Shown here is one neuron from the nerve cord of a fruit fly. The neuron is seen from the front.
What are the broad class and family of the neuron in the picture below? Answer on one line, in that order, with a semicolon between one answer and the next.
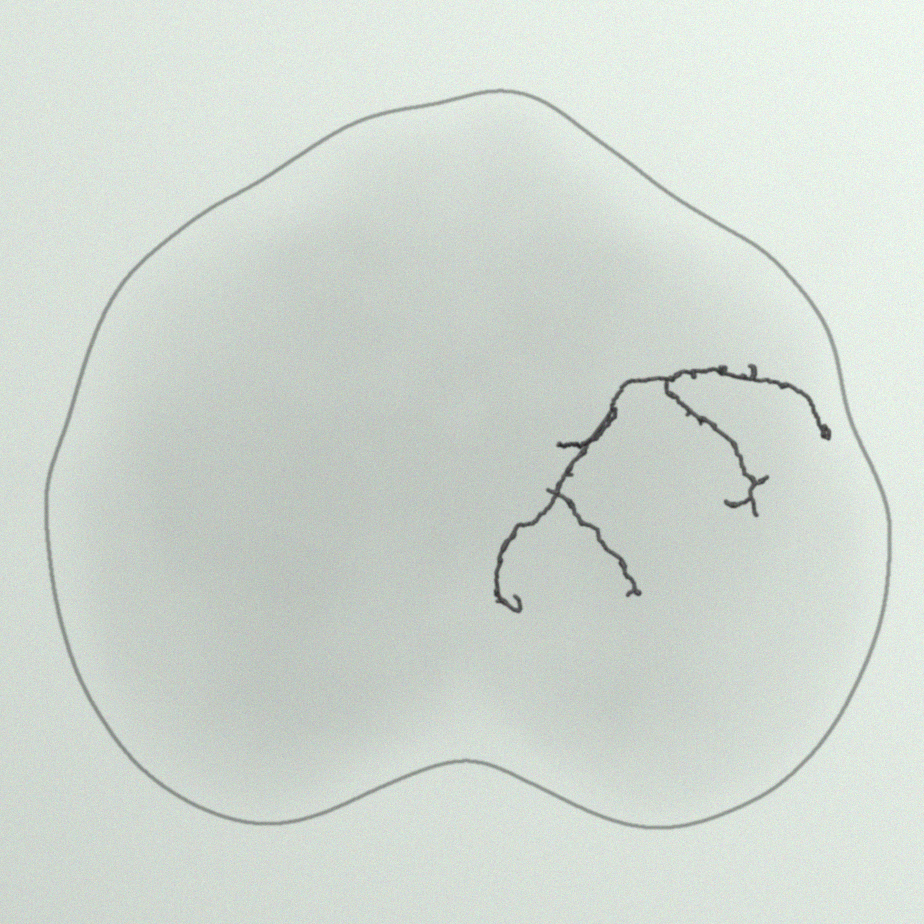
descending neuron; hemilineage MX12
